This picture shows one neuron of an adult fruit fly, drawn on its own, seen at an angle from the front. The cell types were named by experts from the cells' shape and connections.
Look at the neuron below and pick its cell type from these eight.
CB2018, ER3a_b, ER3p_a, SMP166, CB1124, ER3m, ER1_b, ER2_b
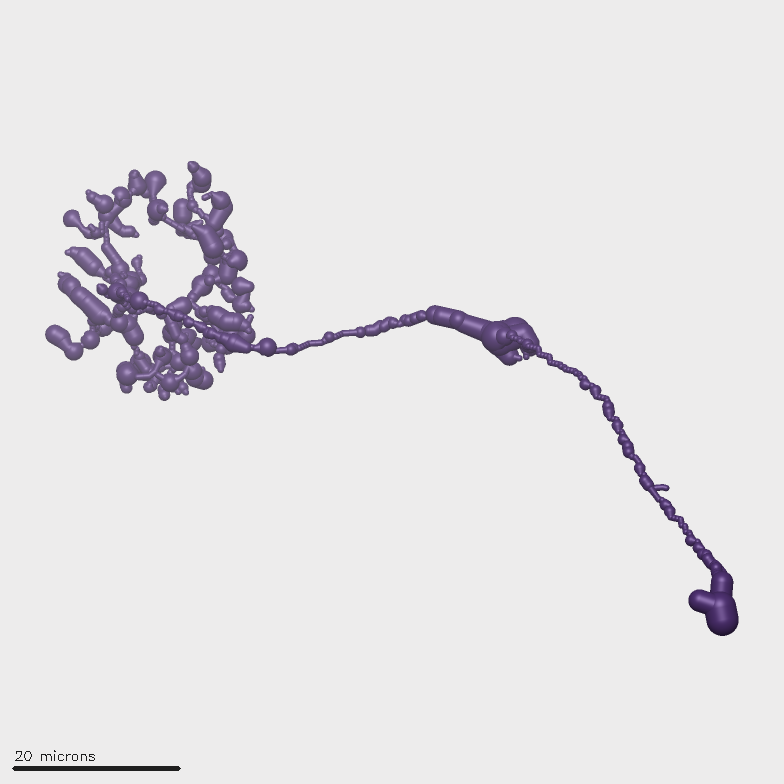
ER3p_a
